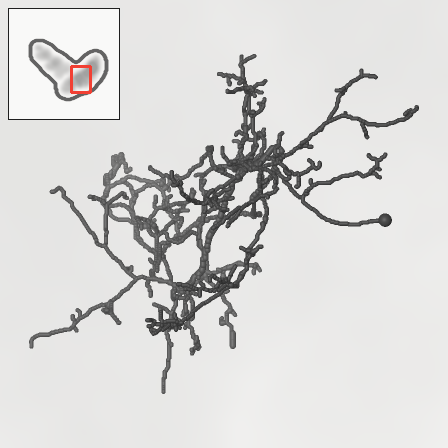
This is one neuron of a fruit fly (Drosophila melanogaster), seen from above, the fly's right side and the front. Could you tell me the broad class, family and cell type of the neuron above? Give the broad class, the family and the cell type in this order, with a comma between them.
central-brain intrinsic neuron, hemilineage CREa2_ventral, LAL029_c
